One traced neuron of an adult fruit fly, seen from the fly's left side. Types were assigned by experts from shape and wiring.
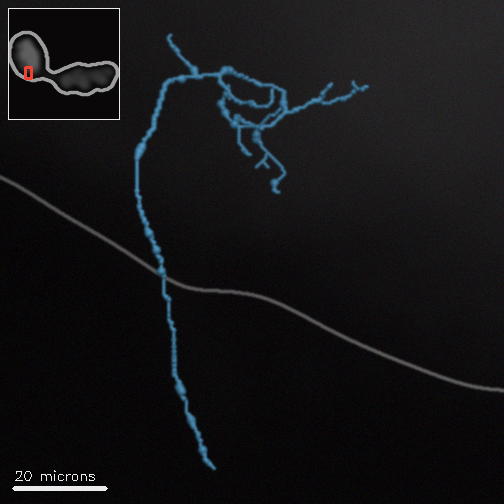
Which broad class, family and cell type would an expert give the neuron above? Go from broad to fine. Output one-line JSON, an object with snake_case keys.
{"broad_class": "sensory neuron entering the brain", "family": "class mechanosensory", "cell_type": "BM_Vib"}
